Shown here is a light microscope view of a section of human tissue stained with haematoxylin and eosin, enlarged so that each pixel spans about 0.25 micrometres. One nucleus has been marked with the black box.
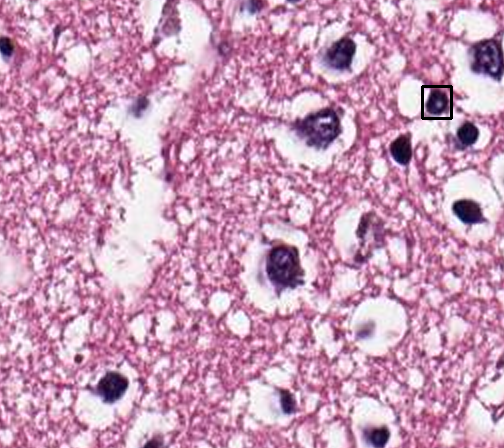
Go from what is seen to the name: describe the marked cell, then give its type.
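The nucleus is small and round, clearly smaller than the large, irregular nuclei of the bigger cells nearby. No pink cytoplasm is visible around the nucleus; it sits beside a clear, unstained space rather than a rim of cytoplasm. It lies close to a larger cell with a big irregular nucleus, and a couple of similar small dark round nuclei sit just below it. This is an oligodendrocyte.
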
